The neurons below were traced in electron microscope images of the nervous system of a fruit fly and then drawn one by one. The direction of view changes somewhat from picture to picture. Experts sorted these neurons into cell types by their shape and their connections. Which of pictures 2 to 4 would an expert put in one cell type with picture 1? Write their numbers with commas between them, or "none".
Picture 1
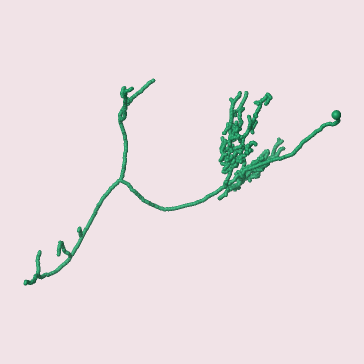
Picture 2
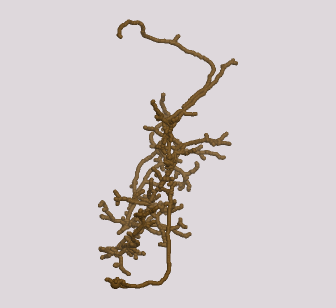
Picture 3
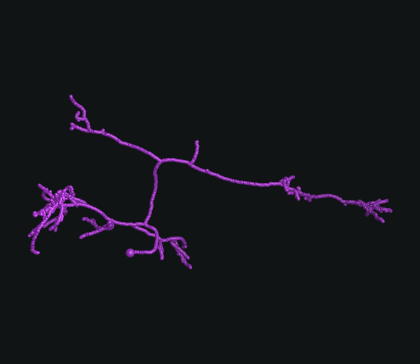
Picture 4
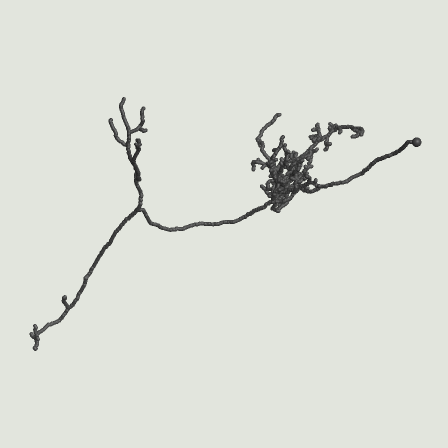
4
